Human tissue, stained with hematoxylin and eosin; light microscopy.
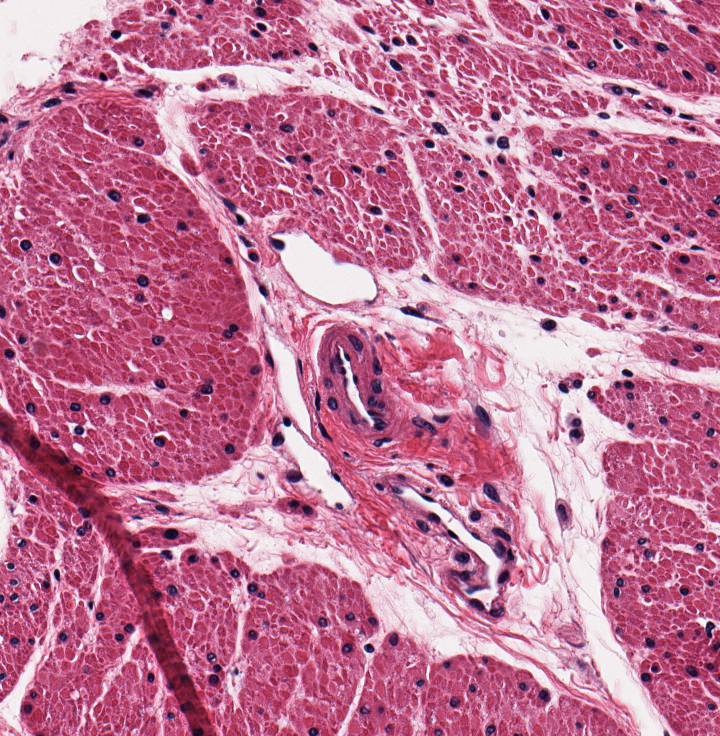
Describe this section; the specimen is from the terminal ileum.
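Across this whole field you'll find bundles of muscle, with pale strands of connective tissue separating them. Most of the muscle cells are cut across, so they show up as small rounded pink profiles. Near the centre sits a small thick-walled arteriole; notice its narrow slit-like lumen. The connective tissue around the central vessels is loose and wispy, staining pale pink.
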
